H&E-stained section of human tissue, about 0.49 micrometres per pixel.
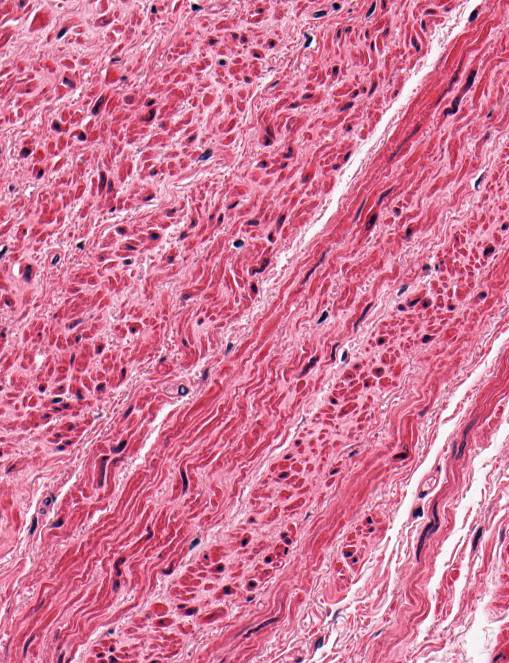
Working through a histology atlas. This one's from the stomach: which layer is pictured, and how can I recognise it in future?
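Smooth muscle fills this field. In the longitudinally cut fibres, the nuclei are elongated, slender and dark blue, lying parallel to the fibres.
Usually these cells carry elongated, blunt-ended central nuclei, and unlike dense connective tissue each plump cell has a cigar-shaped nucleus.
Narrow white clefts run alongside the fibres, mostly on the right, and neither epithelium nor fat cells appear.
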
